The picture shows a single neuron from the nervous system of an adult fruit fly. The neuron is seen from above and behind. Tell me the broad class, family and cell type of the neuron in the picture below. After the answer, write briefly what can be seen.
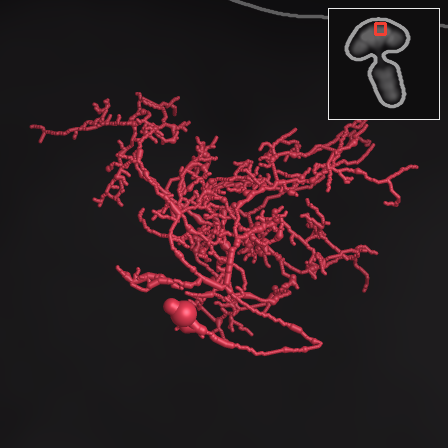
Its broad class is central-brain intrinsic neuron. The family is hemilineage SMPpd2. The cell type is SMP535. It is in the brain and does not reach the nerve cord. In this view it is wider than it is tall.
